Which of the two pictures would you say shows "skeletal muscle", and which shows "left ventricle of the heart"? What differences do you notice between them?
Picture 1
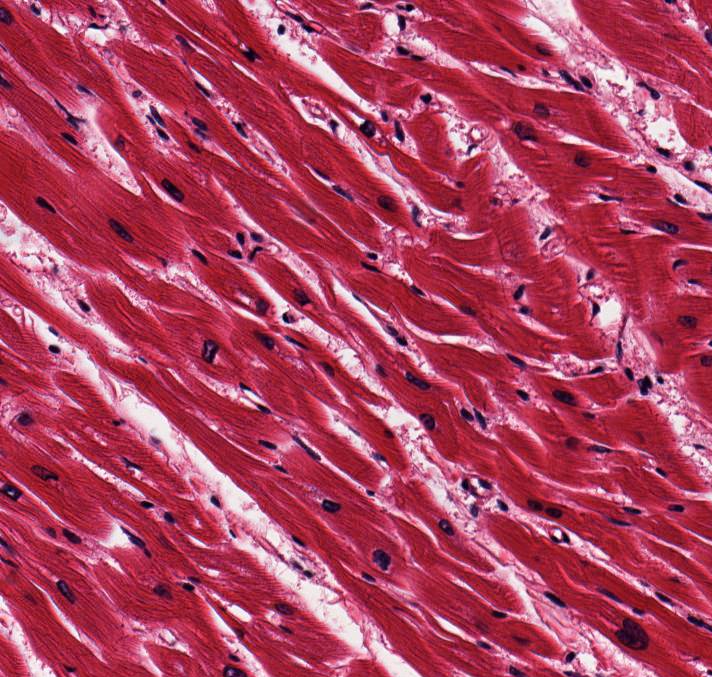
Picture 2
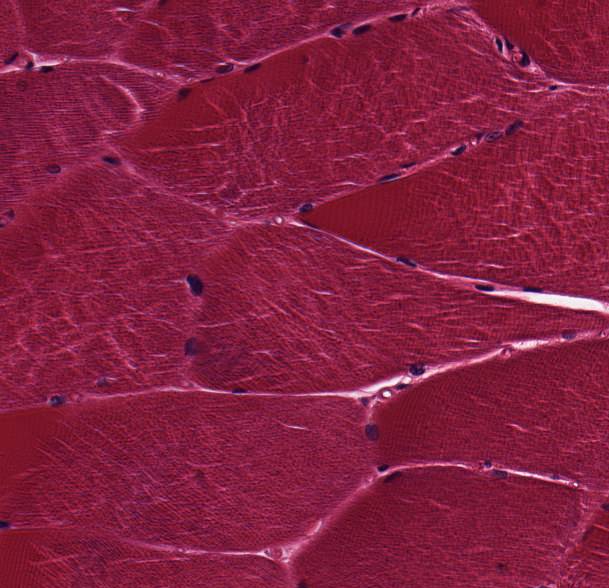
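Taking them in turn, picture 1 is the left ventricle of the heart and picture 2 is skeletal muscle. In picture 1 the muscle fibres run roughly parallel, diagonally from upper left to lower right across the whole field, and they branch and join neighbouring fibres. Between them lies pale, loose interstitial tissue with small dark nuclei. In picture 2 the nuclei sit at the fibre edges, along the boundaries between neighbouring fibres; they are small, dark and flattened or elongated. Only thin, pale strands of connective tissue separate those fibres.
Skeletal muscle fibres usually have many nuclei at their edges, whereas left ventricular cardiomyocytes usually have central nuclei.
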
